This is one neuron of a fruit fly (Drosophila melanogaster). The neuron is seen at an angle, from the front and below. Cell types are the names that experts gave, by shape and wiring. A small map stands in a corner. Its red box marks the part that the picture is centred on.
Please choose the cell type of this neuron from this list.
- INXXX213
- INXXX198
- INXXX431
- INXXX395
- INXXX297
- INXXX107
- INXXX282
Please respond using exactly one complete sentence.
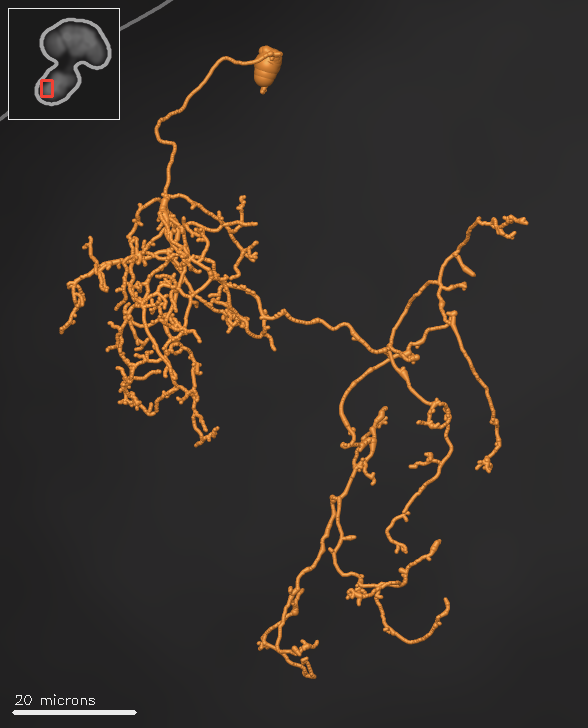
The cell type for the neuron is INXXX395.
